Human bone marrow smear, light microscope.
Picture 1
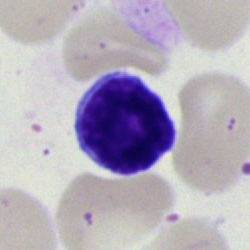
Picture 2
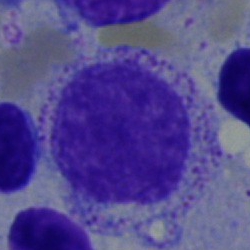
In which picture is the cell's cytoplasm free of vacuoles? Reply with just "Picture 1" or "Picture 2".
Picture 1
